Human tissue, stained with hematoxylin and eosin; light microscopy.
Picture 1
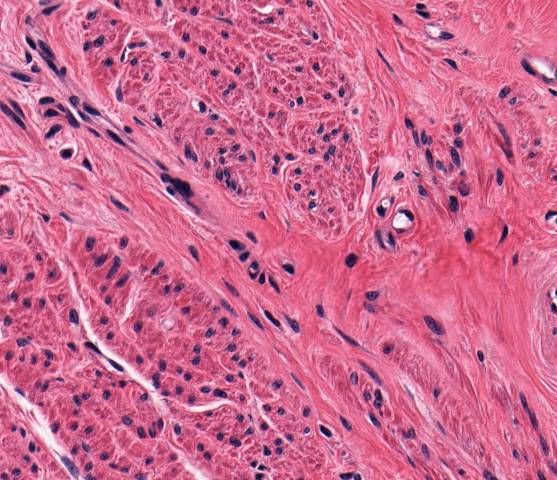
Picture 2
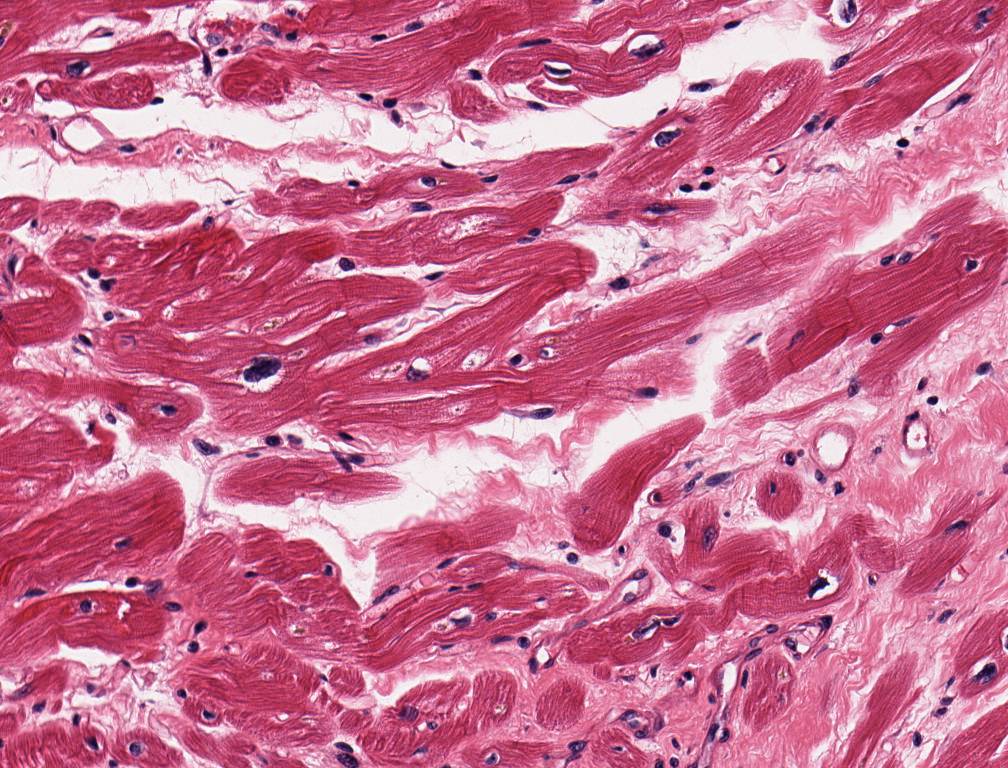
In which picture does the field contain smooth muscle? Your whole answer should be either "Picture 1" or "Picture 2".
Picture 1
